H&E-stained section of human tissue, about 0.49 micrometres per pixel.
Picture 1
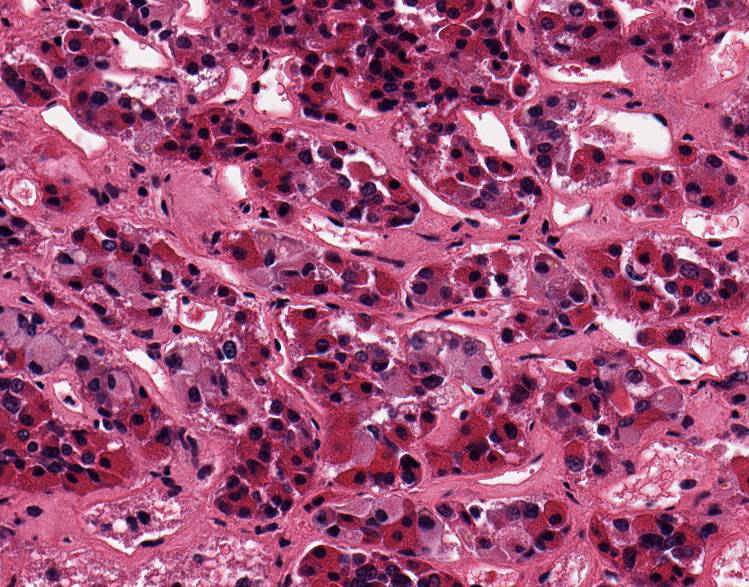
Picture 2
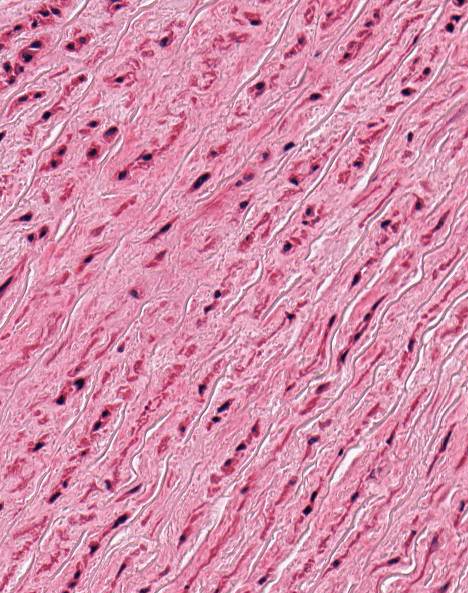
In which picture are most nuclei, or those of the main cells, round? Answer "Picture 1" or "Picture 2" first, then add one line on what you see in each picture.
Picture 1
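Picture 1: The nuclei of these cells are round and darkly stained.
Picture 2: The nuclei are dark, elongated and lie lengthwise along the fibres.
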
